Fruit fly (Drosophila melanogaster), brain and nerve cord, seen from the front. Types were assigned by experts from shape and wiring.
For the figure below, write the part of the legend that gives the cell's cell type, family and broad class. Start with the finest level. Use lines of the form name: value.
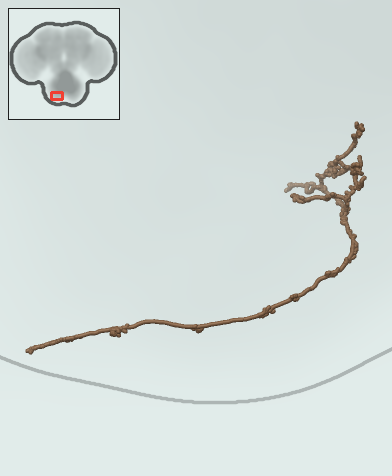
cell type: LgLG3
family: class gustatory
broad class: sensory neuron entering the nerve cord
